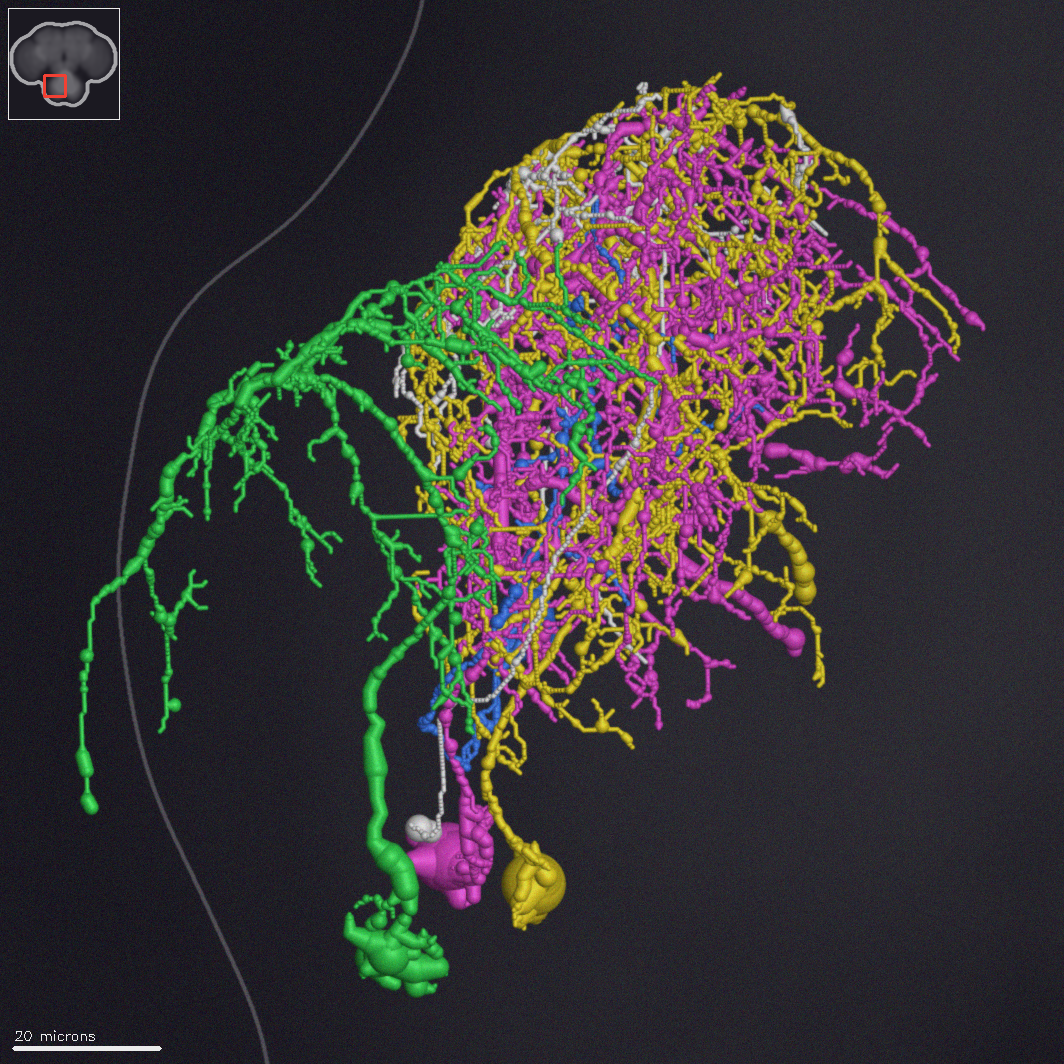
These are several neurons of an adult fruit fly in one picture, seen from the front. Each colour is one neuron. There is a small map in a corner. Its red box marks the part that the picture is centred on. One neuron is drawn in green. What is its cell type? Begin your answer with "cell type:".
cell type: Sternal posterior rotator MN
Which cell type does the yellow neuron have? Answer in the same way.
cell type: MNhl29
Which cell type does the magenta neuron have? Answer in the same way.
cell type: Sternal anterior rotator MN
